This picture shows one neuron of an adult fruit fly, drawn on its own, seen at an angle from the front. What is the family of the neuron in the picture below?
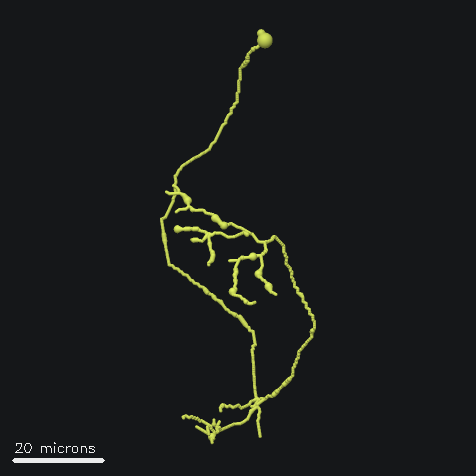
class CX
